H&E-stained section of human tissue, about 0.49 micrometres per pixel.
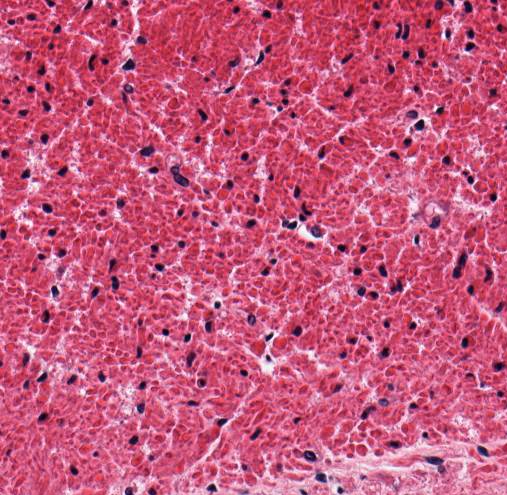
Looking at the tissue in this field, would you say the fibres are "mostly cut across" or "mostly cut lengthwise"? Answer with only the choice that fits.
Mostly cut across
